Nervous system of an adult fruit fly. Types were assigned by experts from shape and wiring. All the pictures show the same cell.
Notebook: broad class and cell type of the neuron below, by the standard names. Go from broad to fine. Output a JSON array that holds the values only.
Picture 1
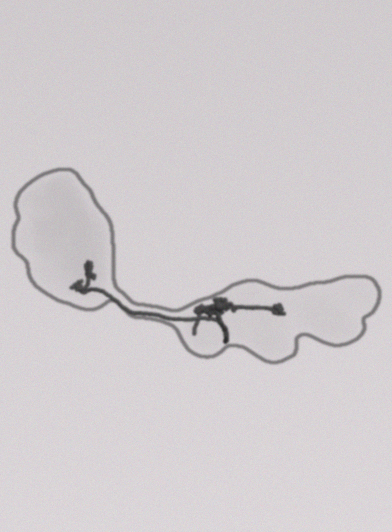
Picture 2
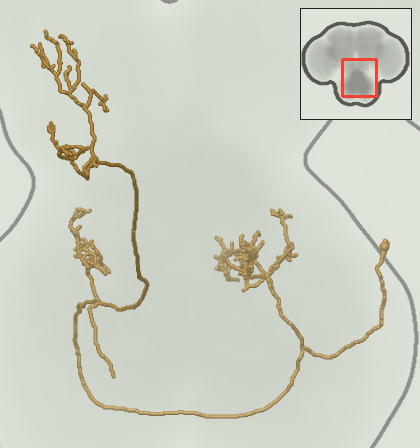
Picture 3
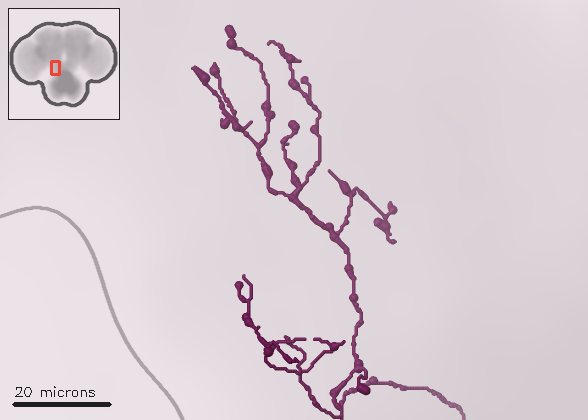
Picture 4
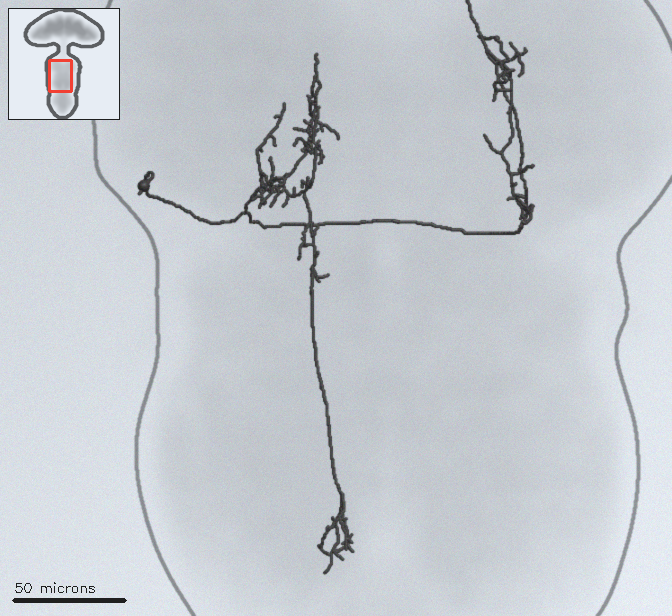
["ascending neuron", "ANXXX200"]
